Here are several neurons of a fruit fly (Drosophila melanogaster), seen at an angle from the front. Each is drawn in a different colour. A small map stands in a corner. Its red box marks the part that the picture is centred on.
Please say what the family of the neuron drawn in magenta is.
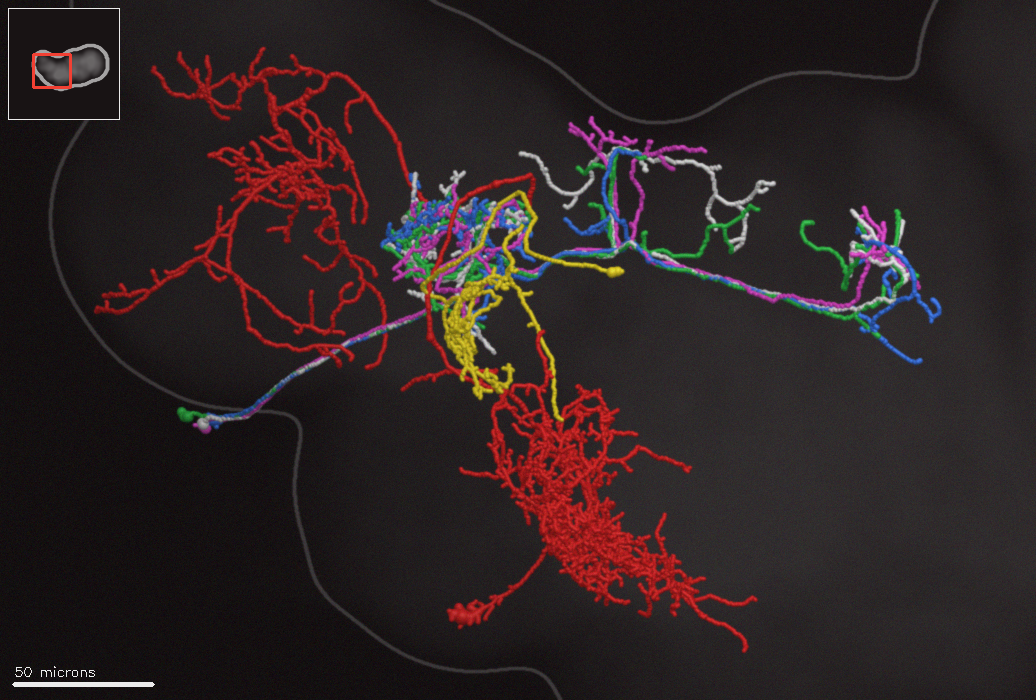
hemilineage 07B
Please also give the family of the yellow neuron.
hemilineage 11B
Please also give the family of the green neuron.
hemilineage 07B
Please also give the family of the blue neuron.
hemilineage 07B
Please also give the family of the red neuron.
hemilineage 12A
